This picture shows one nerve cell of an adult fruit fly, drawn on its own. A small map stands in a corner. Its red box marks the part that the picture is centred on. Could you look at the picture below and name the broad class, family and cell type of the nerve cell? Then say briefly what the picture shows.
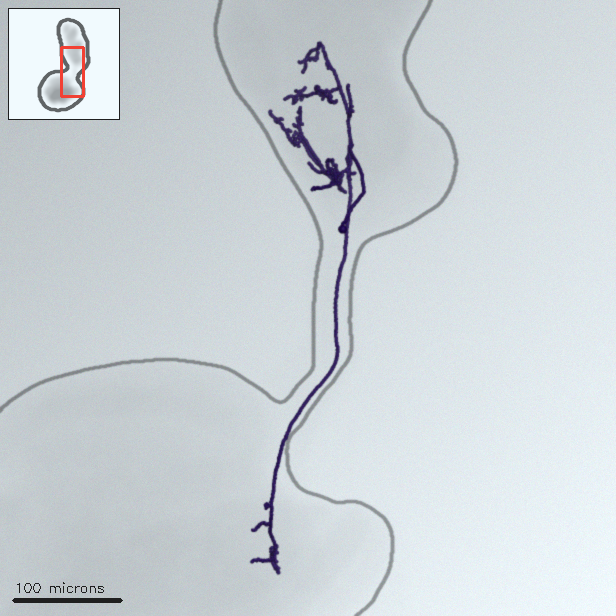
It is an ascending neuron. The family is hemilineage 08B. Its cell type is AN08B099_g. By the scale bar it is about 500 microns tall in this view. In this view it is more than twice as tall as it is wide.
